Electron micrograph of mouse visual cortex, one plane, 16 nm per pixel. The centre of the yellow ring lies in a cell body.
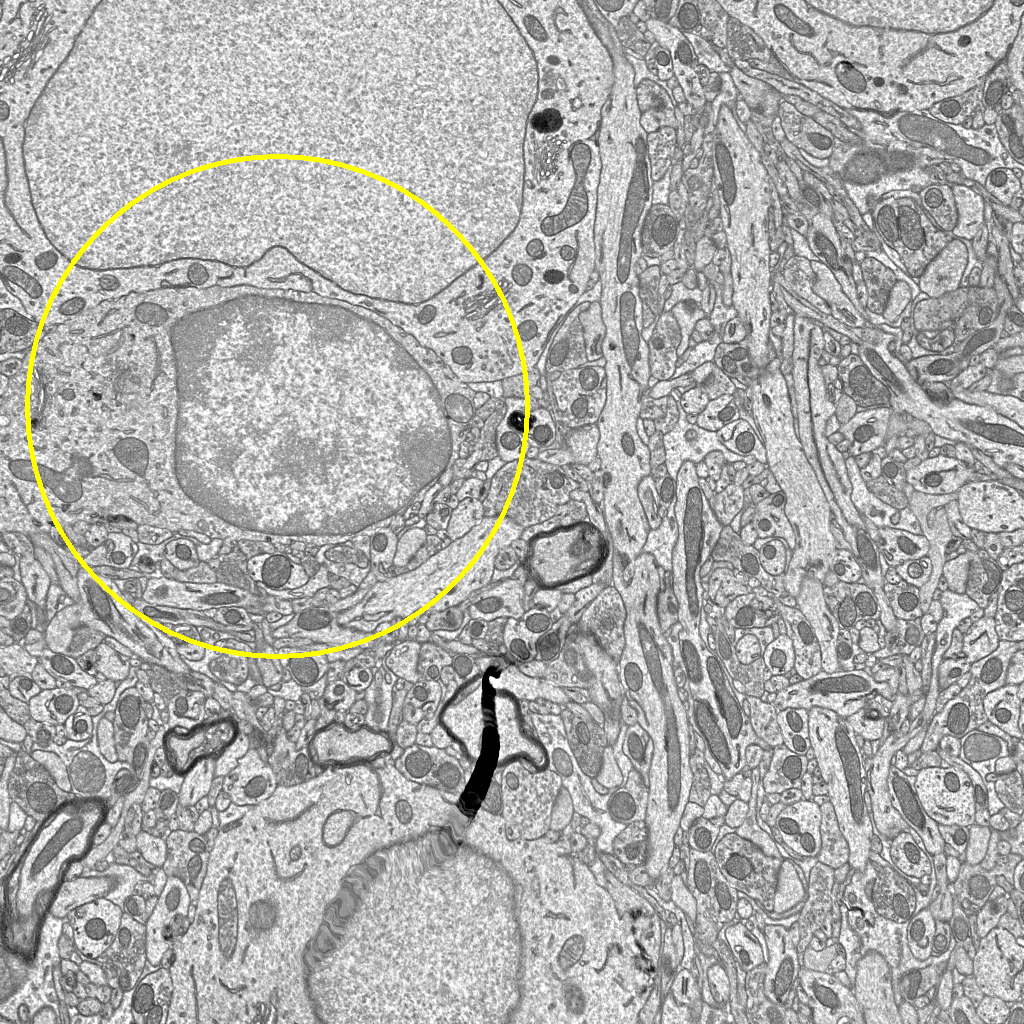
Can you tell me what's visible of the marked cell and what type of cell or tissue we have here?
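Let's start with the nucleus: its whole outline sits inside the ring, with nothing cut off. Trace the envelope and you'll see it runs smoothly around, with no deep infoldings. Within it, no distinct nucleolus stands out. Beside the nucleus, a few round and oval mitochondria lie scattered in the cytoplasm. This cell is an oligodendrocyte.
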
